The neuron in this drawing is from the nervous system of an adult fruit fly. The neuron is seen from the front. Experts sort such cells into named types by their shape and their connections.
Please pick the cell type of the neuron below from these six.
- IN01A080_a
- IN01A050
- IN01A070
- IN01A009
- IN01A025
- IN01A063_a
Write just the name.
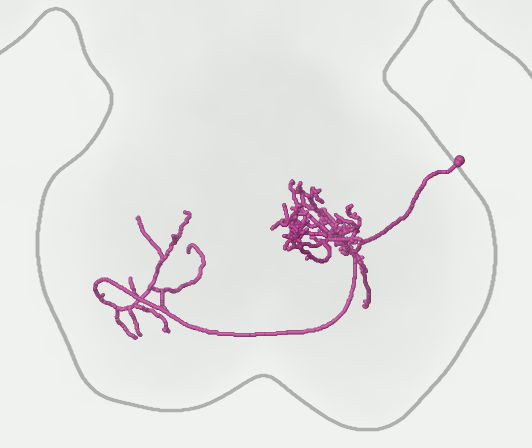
IN01A050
